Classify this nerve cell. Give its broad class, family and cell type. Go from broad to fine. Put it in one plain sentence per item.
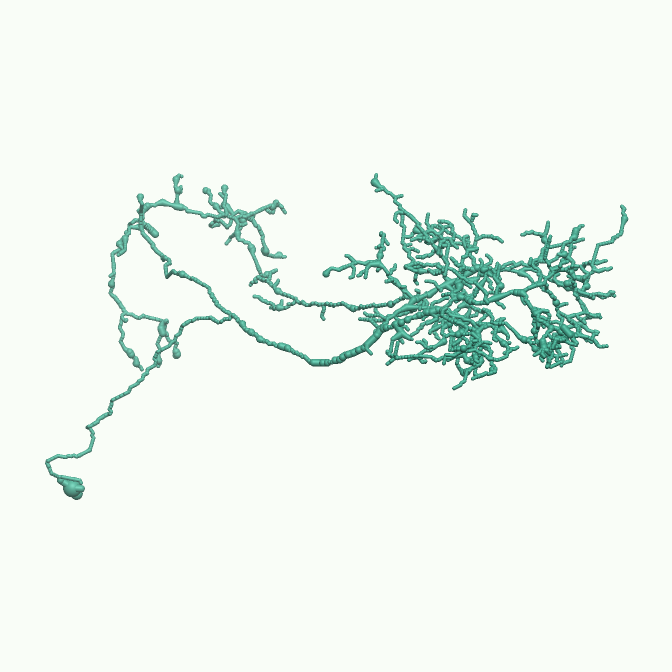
A nerve-cord intrinsic neuron of hemilineage 08A, type IN08A016.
